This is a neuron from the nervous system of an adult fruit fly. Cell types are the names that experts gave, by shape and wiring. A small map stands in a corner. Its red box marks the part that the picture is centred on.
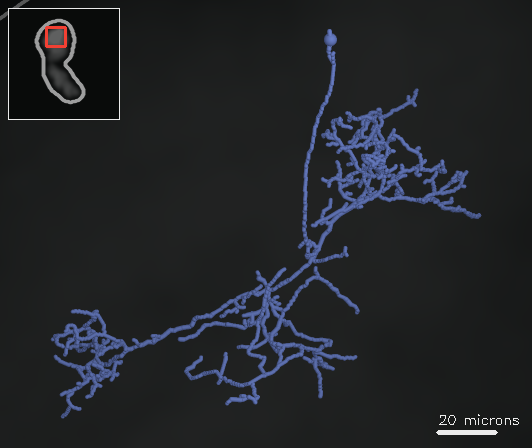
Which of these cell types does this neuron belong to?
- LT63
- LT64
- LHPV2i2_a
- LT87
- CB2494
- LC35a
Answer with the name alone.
LHPV2i2_a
